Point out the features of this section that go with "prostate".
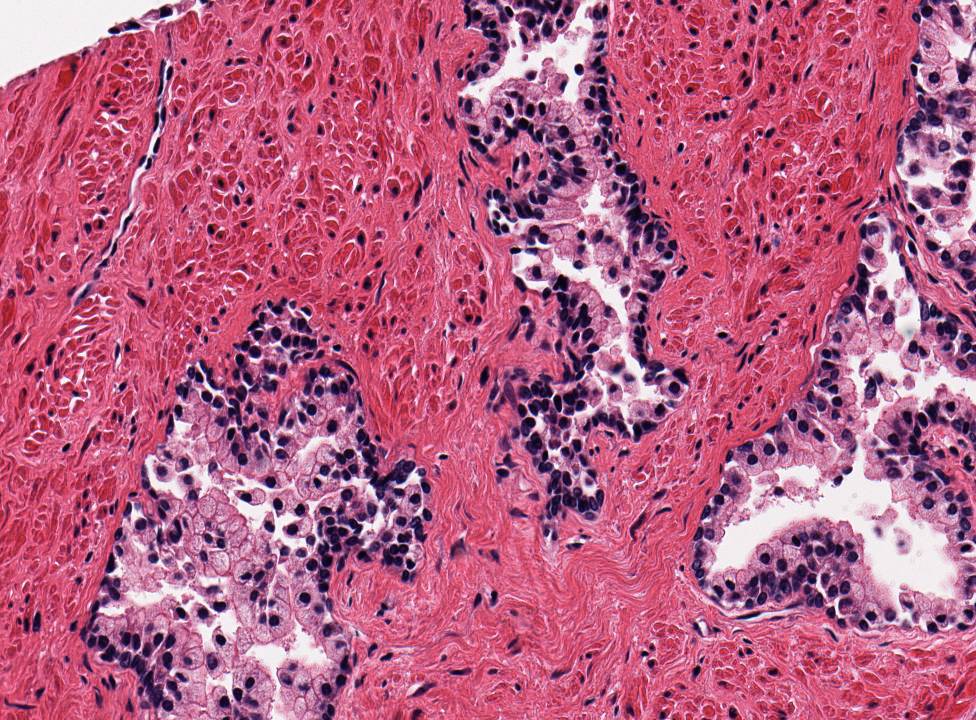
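Prostate is the tissue in this section. Glands lie in the lower left, the centre and along the right edge, separated by broad bands of dense pink stroma.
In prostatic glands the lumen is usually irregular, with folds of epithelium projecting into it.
The gland linings here agree, folded into irregular infoldings that project into the lumina. Their epithelial nuclei are small, round, darkly stained and crowded together.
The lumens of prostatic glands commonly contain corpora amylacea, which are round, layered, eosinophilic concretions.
Here, by contrast, the lumina are largely empty white spaces.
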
